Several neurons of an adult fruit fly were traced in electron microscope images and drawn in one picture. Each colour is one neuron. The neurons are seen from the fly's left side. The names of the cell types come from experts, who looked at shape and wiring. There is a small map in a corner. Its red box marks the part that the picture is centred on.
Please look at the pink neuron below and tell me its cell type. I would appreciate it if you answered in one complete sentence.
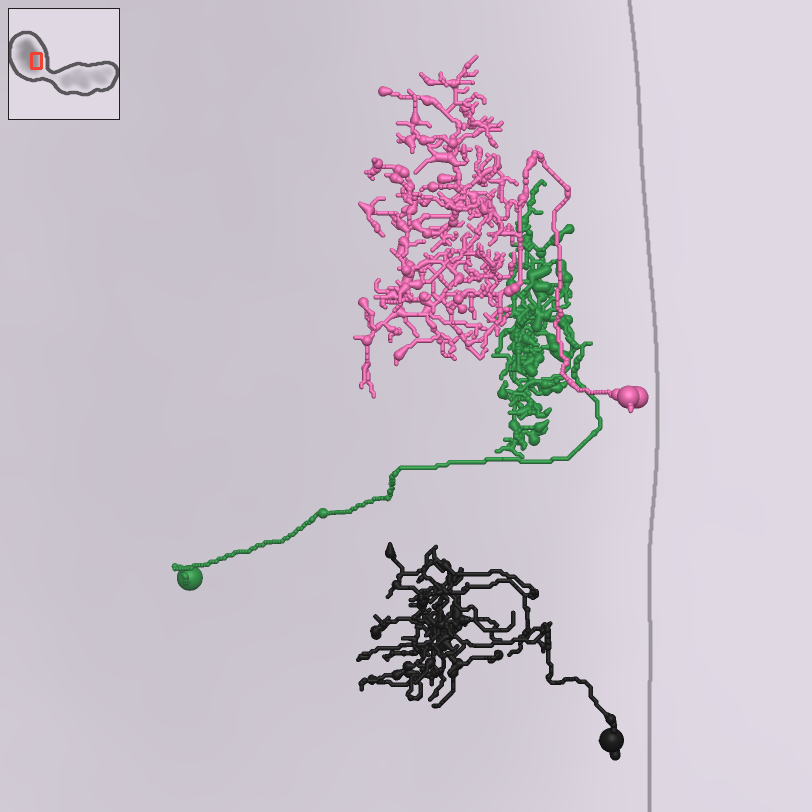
The neuron belongs to cell type LPi3412.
